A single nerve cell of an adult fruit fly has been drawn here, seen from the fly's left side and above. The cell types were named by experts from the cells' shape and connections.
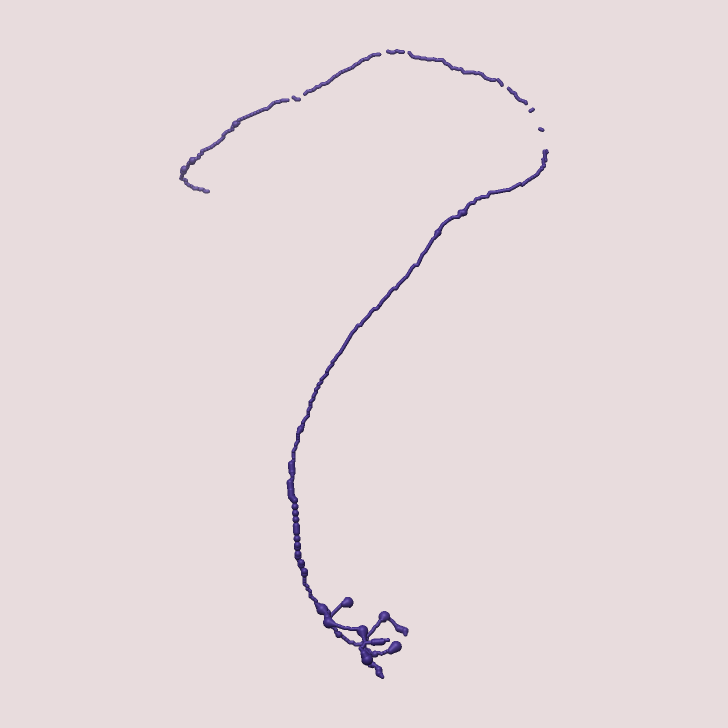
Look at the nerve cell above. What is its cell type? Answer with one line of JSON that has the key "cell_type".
{"cell_type": "ORN_VA3"}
